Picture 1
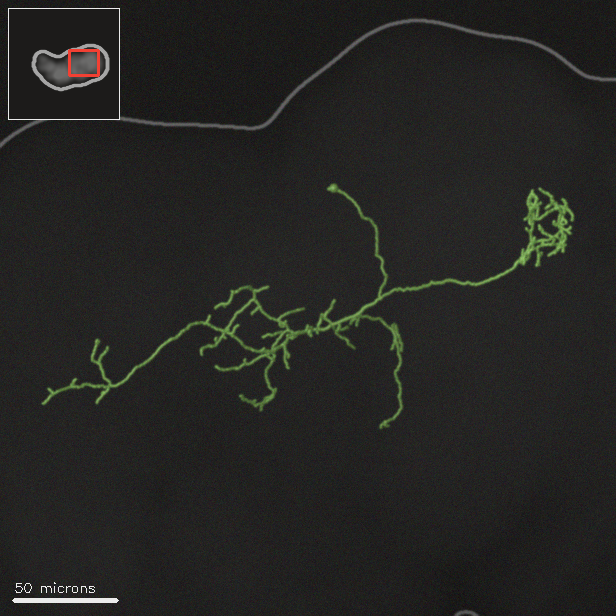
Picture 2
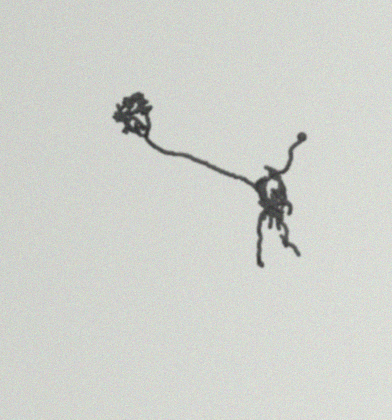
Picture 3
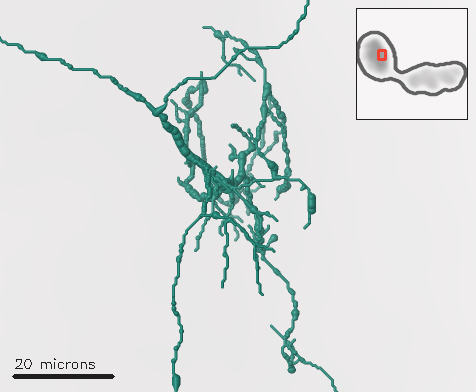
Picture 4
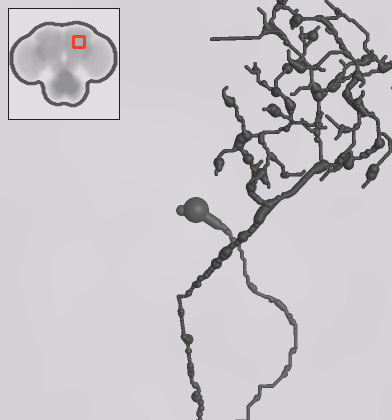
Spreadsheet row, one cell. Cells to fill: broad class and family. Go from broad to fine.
central-brain intrinsic neuron; hemilineage DL1_ventral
